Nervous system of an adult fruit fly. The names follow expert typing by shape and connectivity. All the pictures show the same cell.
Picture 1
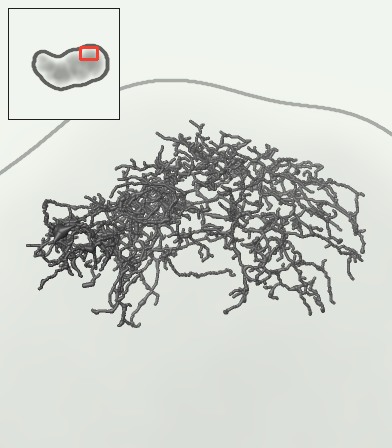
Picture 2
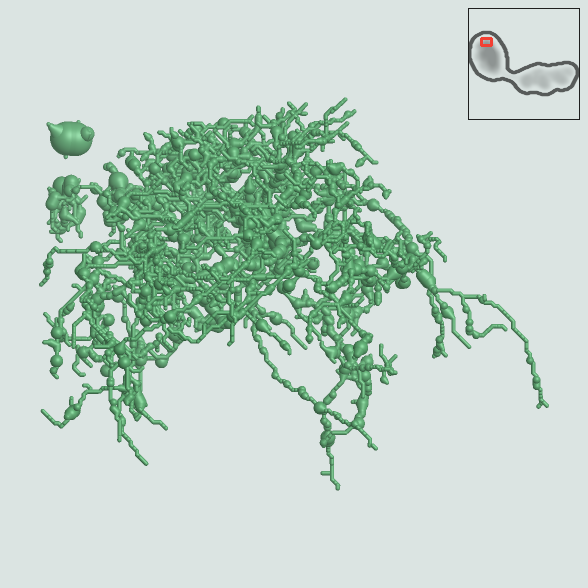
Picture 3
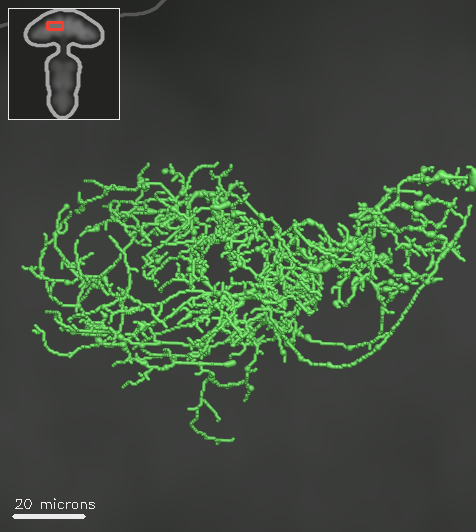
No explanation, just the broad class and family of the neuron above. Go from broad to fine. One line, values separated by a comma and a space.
central-brain intrinsic neuron, hemilineage SLPpm3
